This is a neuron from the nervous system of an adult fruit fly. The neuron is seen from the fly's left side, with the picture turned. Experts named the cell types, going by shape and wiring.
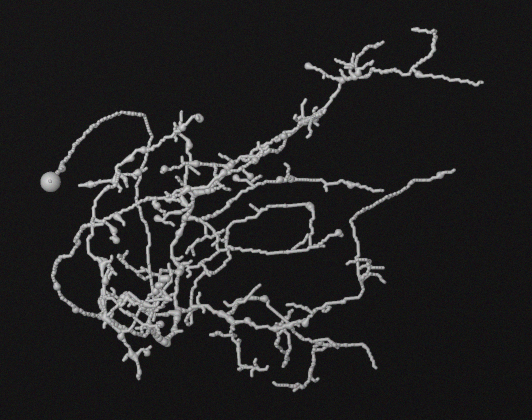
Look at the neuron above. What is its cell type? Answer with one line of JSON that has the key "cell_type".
{"cell_type": "CB3121"}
